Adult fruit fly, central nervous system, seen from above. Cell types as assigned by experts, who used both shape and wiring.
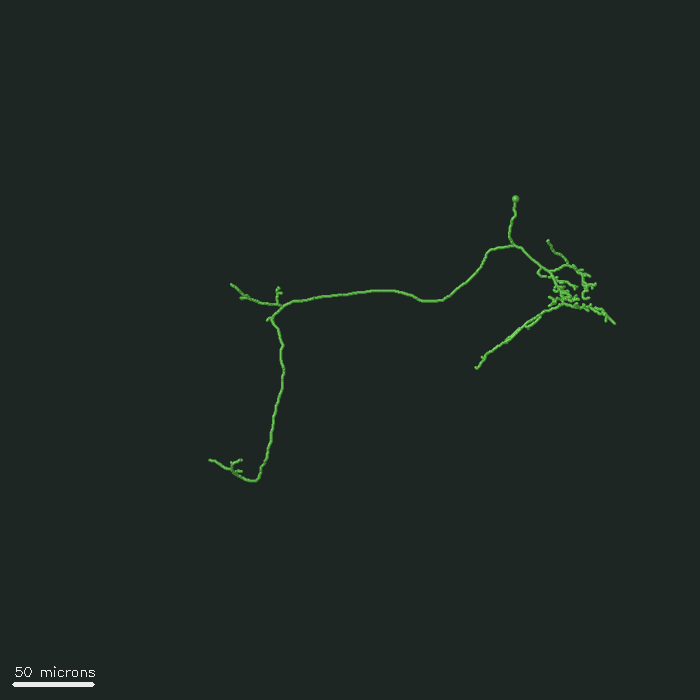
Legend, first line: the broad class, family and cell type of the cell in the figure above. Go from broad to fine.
central-brain intrinsic neuron; hemilineage AOTUv3_ventral; AOTU038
